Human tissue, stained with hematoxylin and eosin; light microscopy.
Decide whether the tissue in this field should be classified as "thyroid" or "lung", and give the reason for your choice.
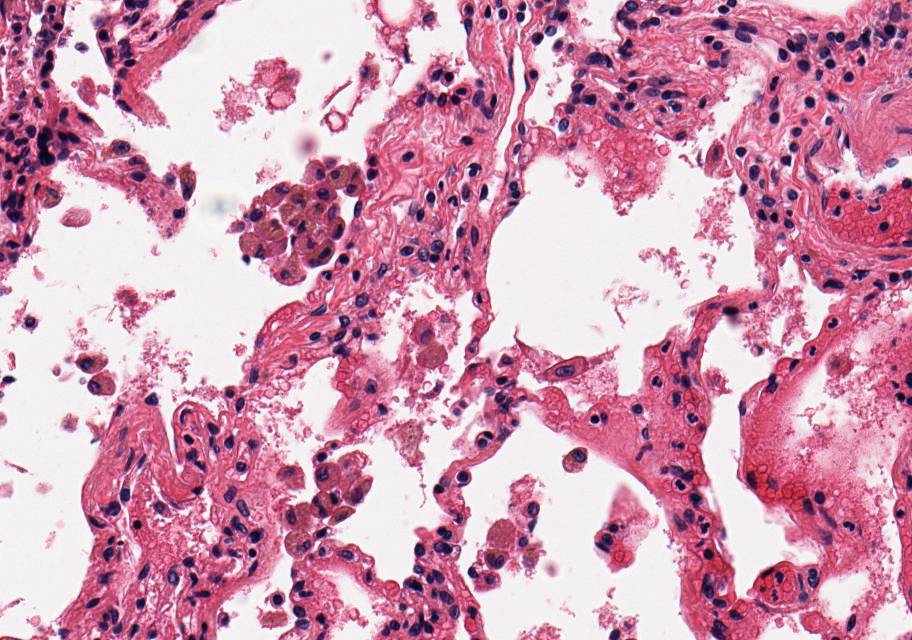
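This is lung. Most of the field consists of large, irregular empty spaces separated by thin, branching pink partitions.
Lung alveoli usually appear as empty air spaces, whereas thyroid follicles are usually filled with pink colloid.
Vessels in the partitions along the right side are tightly packed with red blood cells.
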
